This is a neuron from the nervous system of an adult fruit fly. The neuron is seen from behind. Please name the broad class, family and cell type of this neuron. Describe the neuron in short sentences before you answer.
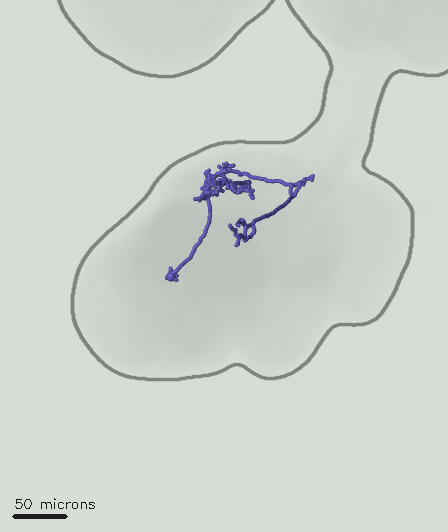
Its cell body lies in the middle of the picture. By the scale bar it is about 140 microns wide in this view. Its broad class is nerve-cord intrinsic neuron. The family is hemilineage 06A. The cell type is IN06A067_b.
